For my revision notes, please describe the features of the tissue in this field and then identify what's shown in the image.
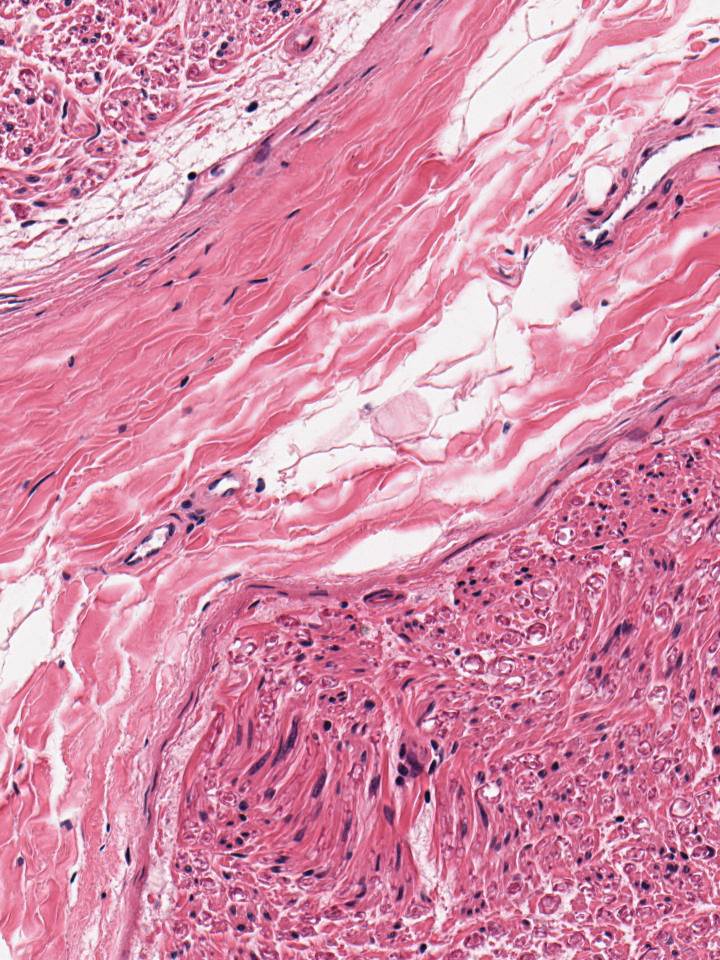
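Let's start in the lower right: this cellular area is packed with many small round profiles with pale halos, as if cut across. Along its edge, where it meets the collagen band, a thin rim of flattened cells with elongated nuclei lines it. The collagen band holds only sparse, widely spaced spindle nuclei. You won't find epithelium anywhere in the field. This is tibial nerve.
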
